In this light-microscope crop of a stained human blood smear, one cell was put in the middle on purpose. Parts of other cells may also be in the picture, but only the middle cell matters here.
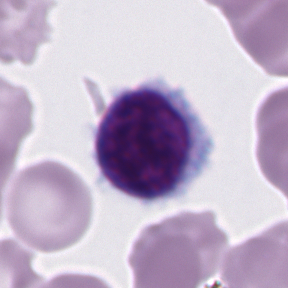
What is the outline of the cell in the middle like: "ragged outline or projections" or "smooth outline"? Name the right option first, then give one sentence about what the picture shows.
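Ragged outline or projections. The outer edge of the cytoplasm is ragged with fine projections.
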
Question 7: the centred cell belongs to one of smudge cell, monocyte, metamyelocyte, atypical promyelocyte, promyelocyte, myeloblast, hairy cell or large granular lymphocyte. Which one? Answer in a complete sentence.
The center cell of this crop is a hairy cell.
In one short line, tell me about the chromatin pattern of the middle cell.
The chromatin within its nucleus forms coarse clumps.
